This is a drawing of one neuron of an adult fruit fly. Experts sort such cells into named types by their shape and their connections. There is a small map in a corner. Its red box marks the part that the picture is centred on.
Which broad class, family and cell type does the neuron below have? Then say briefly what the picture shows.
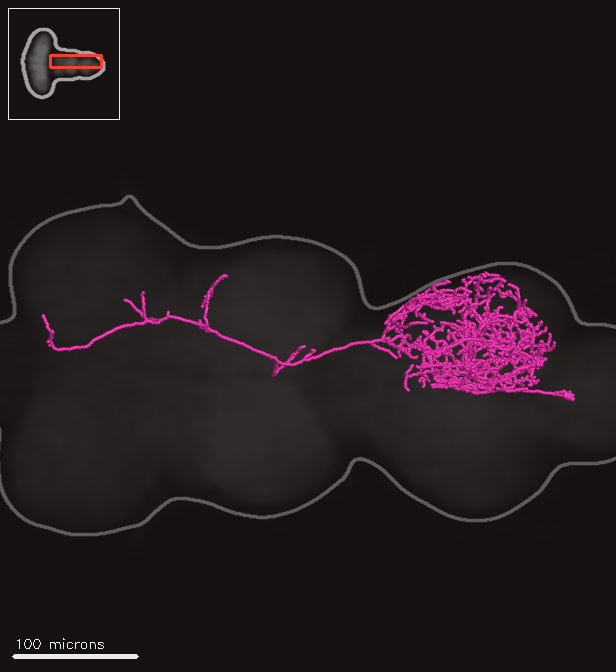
It is a nerve-cord intrinsic neuron. The family is hemilineage 04B. Its cell type is IN04B004. From left to right in the picture it spans about 450 microns. The picture shows dozens of branch ends.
